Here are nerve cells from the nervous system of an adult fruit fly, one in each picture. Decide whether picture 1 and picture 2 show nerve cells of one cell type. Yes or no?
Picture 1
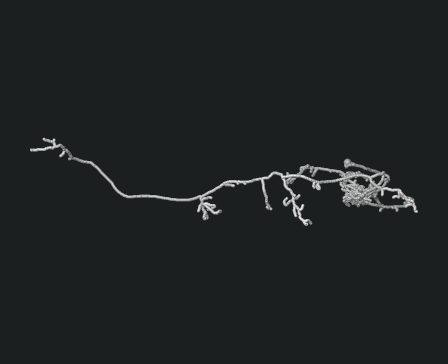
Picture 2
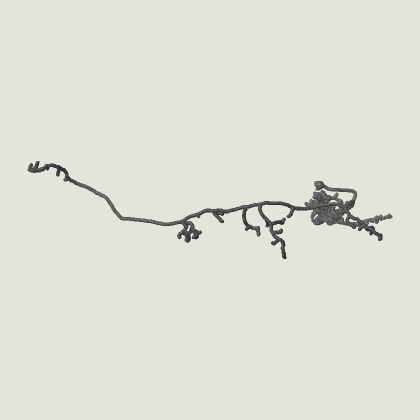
yes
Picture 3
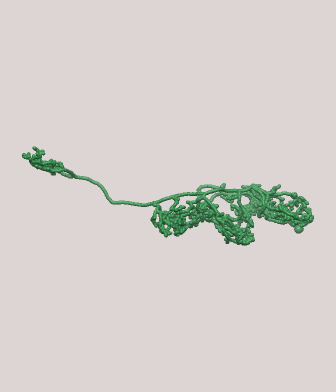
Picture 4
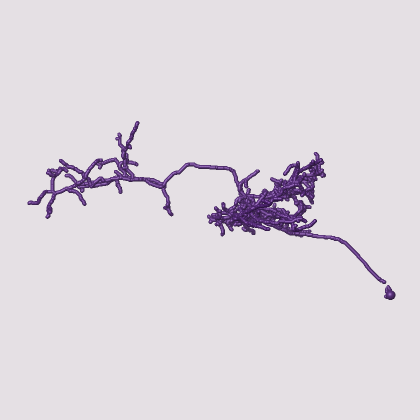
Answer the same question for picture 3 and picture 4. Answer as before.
no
